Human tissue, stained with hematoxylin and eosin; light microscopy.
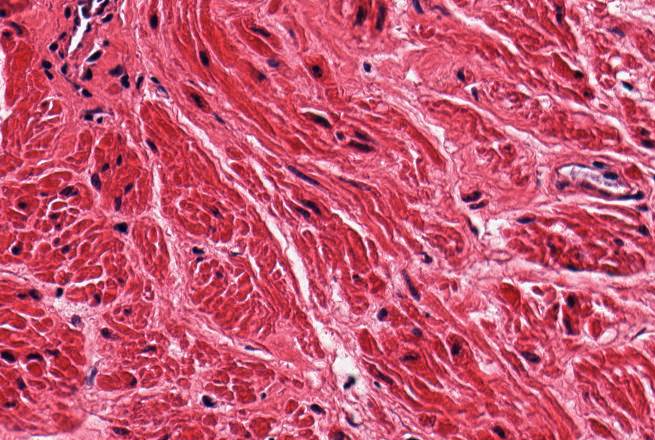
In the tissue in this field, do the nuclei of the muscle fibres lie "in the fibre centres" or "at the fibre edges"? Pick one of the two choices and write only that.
In the fibre centres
